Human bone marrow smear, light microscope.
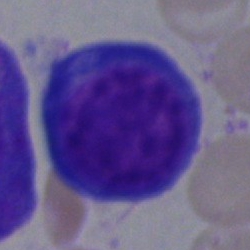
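Proerythroblast, central cell. Outline round and smooth. Chromatin clumped into dark patches separated by paler areas. Thin rim of deep blue cytoplasm around the nucleus.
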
